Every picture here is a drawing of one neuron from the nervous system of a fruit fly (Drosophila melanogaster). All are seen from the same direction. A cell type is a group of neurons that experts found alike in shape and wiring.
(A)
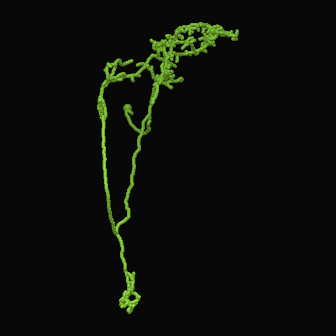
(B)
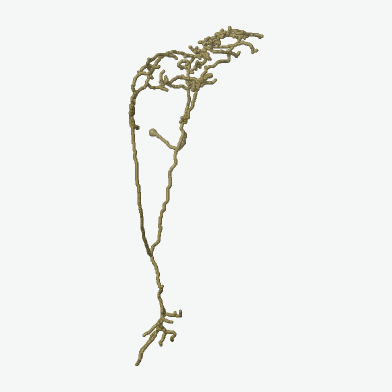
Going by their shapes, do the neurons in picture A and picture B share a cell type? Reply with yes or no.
yes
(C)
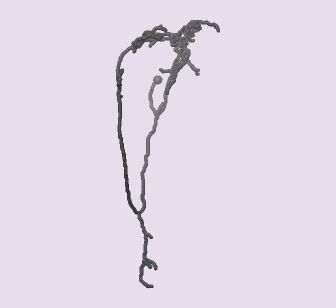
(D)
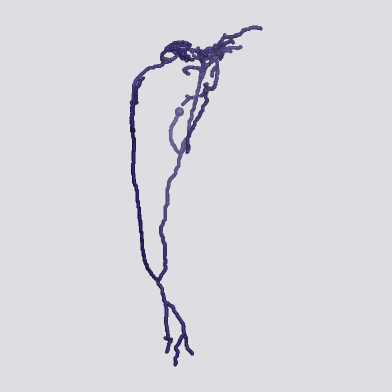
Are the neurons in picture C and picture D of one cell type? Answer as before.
yes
